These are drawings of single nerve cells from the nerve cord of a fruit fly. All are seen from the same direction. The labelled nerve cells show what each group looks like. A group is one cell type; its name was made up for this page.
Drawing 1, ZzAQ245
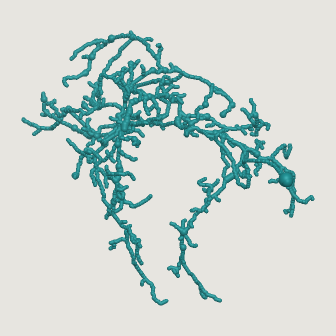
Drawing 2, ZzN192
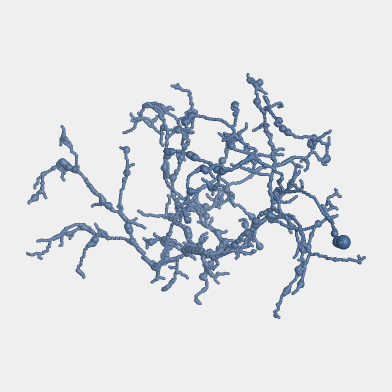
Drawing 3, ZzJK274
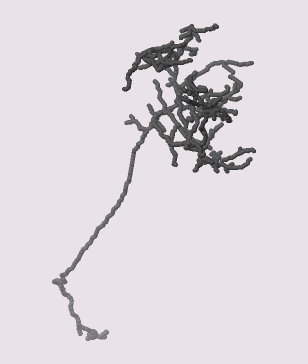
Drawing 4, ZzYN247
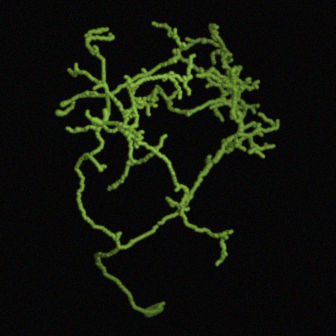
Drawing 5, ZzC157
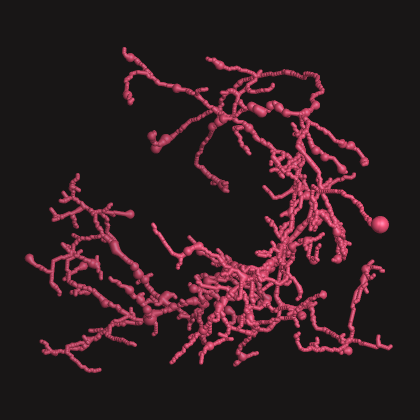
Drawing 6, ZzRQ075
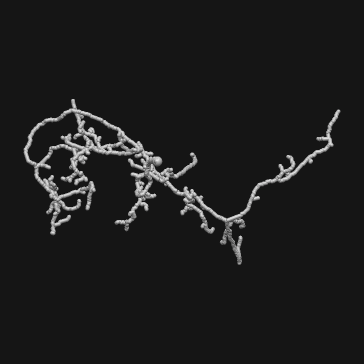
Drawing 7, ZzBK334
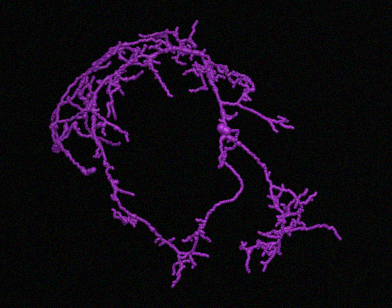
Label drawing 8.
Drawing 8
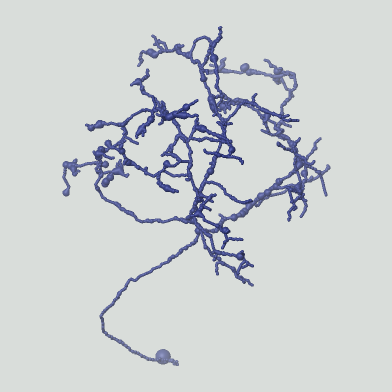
ZzYN247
